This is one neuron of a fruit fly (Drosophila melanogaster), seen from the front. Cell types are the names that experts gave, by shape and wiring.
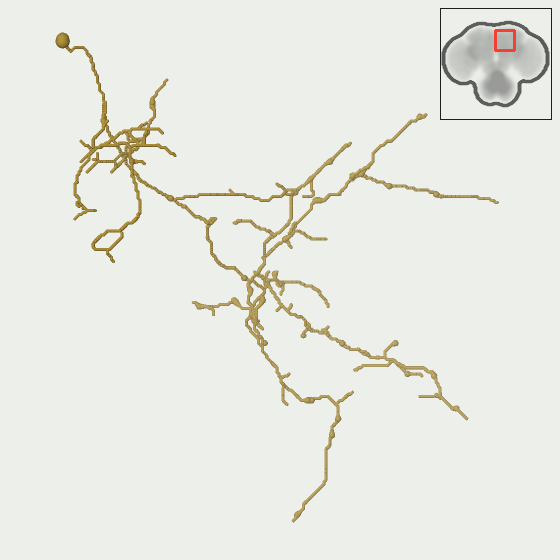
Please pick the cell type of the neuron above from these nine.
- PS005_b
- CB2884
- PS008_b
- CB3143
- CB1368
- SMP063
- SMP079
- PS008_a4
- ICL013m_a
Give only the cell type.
CB2884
